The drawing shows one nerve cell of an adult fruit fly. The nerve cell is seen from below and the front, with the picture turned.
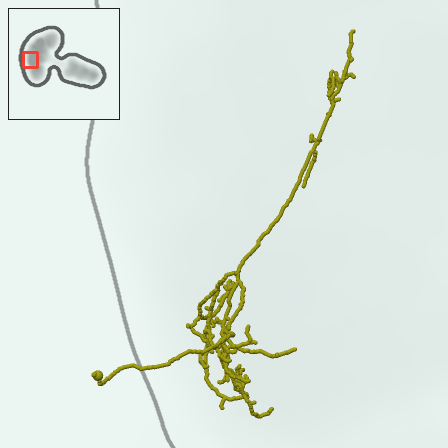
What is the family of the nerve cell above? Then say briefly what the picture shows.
The family is hemilineage SLPal5. It is a central-brain intrinsic neuron. It is in the brain and does not reach the nerve cord. The cell body can be seen at the lower left of the picture.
